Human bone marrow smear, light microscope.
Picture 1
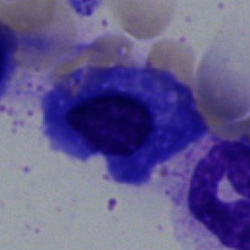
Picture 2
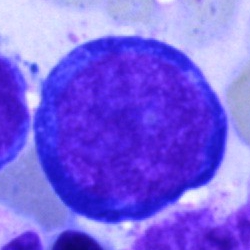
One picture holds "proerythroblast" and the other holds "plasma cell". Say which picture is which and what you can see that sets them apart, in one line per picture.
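In picture 1 we see a plasma cell: The cytoplasm is abundant and stains a deep blue.
In picture 2 we see a proerythroblast: The cytoplasm forms only a thin rim around the nucleus.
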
